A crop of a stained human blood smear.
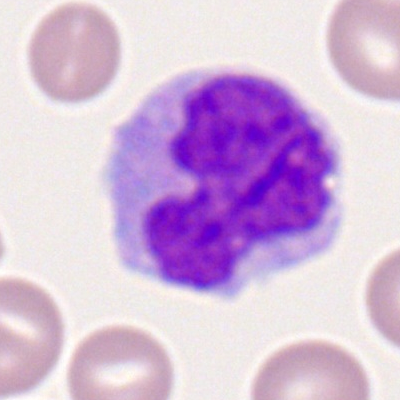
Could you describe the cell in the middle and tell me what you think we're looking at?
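Notice the nucleus: irregular, folded, indented on its left side and sitting toward the right, so most of the cytoplasm lies on the left. That cytoplasm's a broad area, not a thin rim, and the chromatin's mottled, darker purple clumps between paler spaces. It's a monocyte.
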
